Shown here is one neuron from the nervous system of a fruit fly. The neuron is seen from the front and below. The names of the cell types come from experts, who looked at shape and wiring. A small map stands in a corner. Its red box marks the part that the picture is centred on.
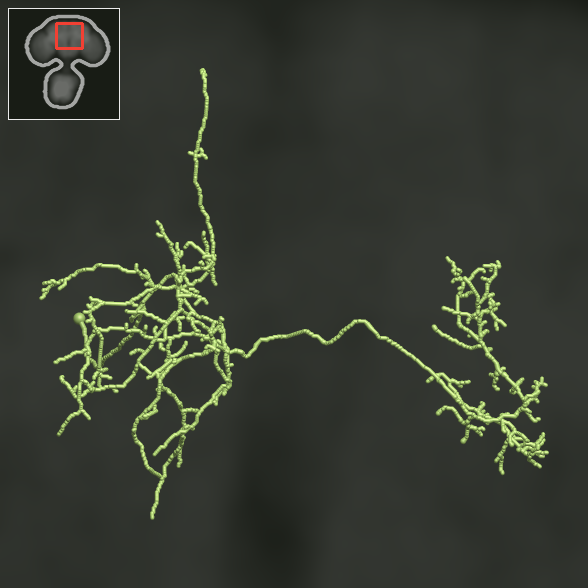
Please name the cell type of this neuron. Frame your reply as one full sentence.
It is the cell type LAL196 to which this neuron belongs.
